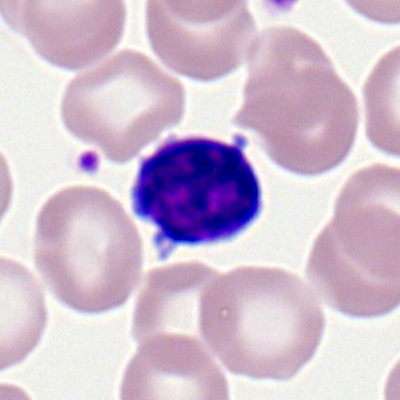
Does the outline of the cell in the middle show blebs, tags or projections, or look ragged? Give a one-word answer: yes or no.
Yes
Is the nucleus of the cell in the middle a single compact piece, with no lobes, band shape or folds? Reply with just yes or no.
Yes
